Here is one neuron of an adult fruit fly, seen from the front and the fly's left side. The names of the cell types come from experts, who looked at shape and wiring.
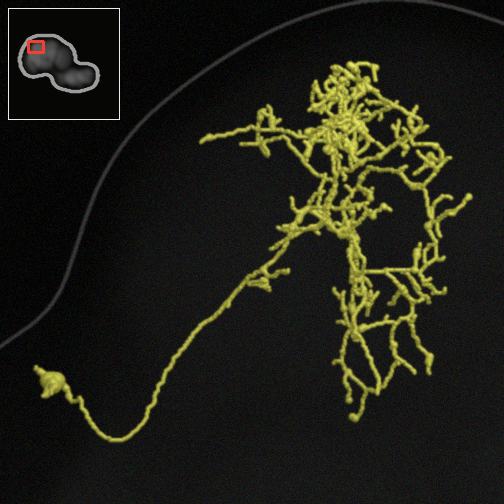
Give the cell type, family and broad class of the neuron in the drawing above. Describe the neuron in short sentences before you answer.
The picture shows dozens of branch ends. As drawn here it is about as wide as it is tall. It is of cell type SLP171. Its family is hemilineage SLPal3_and_SLPal4_dorsal. Its broad class is central-brain intrinsic neuron.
